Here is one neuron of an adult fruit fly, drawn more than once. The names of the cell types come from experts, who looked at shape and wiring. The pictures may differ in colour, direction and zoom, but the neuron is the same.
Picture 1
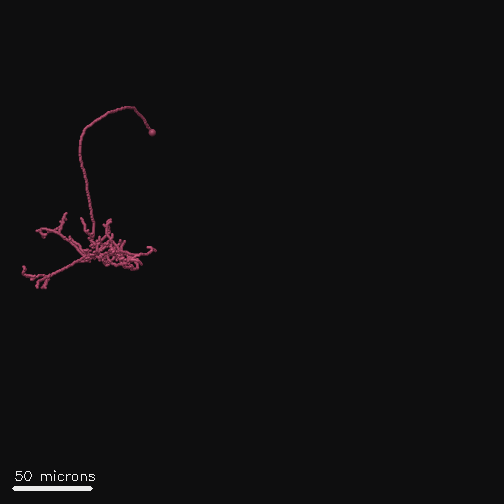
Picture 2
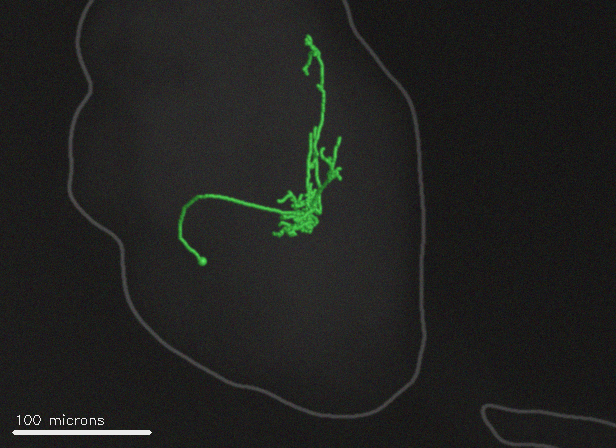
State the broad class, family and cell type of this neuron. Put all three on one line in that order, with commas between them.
central-brain intrinsic neuron, hemilineage WEDa2, WED026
